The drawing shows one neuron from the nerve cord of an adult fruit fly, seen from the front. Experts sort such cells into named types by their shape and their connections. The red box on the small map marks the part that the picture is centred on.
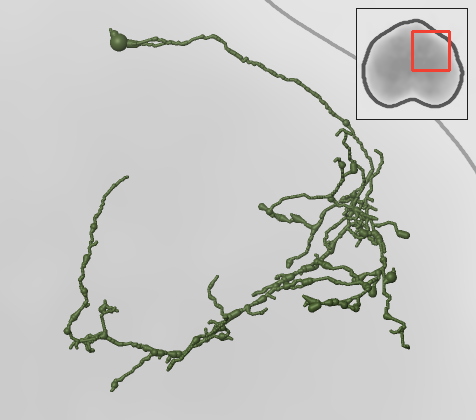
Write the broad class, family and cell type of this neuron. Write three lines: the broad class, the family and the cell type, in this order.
nerve-cord intrinsic neuron
hemilineage 11B
IN11B020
